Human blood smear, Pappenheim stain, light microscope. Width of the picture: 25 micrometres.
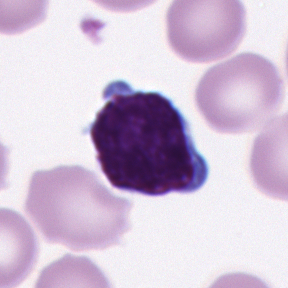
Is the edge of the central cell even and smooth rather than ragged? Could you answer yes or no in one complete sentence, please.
No, the cell does not have a smooth edge, since its outline is rough.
